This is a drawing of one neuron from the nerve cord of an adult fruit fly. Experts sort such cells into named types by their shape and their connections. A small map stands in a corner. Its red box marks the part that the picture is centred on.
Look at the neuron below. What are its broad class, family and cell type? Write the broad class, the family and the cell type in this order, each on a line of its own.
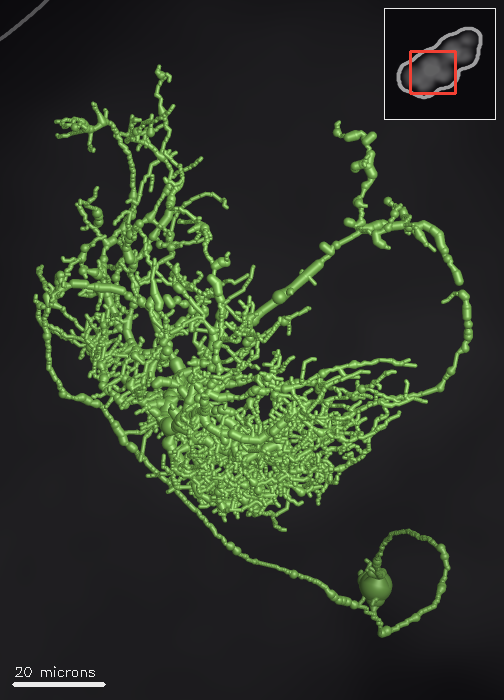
nerve-cord intrinsic neuron
hemilineage 01A
IN01A012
